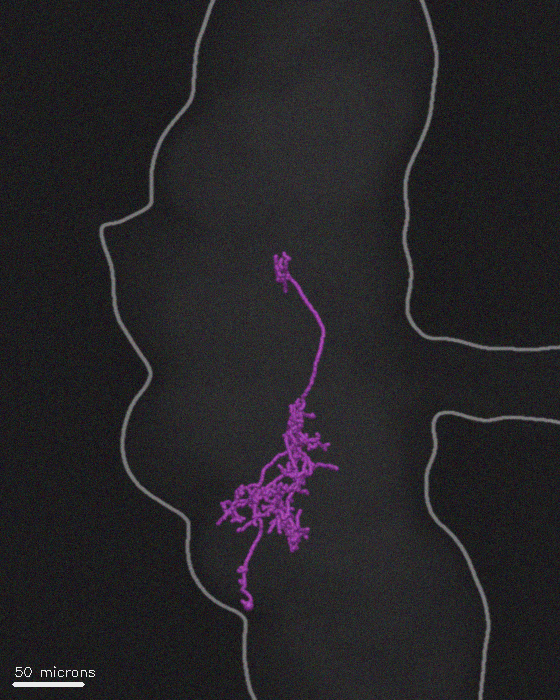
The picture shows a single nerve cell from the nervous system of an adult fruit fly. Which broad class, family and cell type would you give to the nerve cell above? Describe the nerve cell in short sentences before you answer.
Its cell body lies at the bottom of the picture. From top to bottom in the picture it spans about 250 microns. Its broad class is central-brain intrinsic neuron. The family is hemilineage VLPl2_medial. It is of cell type CL062_a1.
